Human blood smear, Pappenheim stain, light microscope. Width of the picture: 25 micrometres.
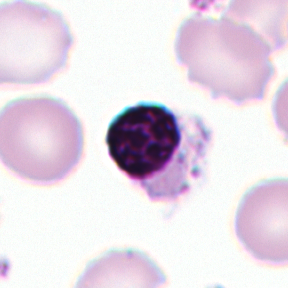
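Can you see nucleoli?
No, none in the nucleus.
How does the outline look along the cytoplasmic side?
Ragged and irregular.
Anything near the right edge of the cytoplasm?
A few small dark purple specks.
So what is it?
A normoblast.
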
